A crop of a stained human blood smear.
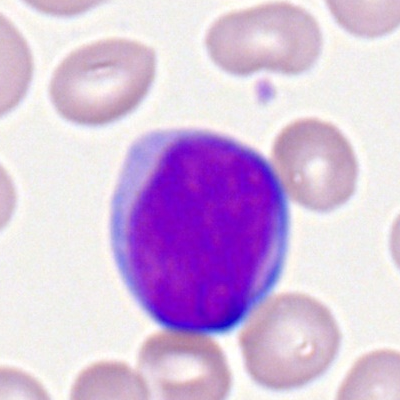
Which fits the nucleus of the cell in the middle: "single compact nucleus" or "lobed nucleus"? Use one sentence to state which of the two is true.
Round, oval or kidney-shaped, the nucleus of this cell is one compact undivided mass.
